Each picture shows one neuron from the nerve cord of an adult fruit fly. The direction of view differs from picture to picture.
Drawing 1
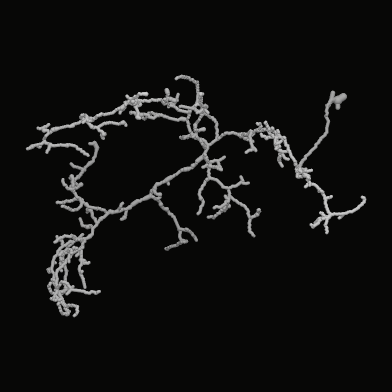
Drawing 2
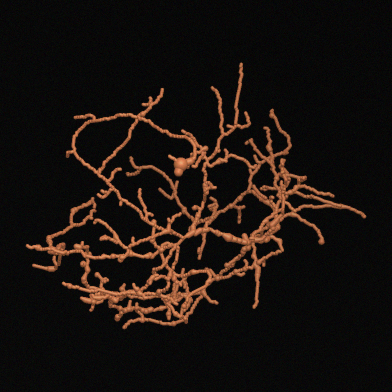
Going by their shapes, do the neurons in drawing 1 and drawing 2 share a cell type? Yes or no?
yes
